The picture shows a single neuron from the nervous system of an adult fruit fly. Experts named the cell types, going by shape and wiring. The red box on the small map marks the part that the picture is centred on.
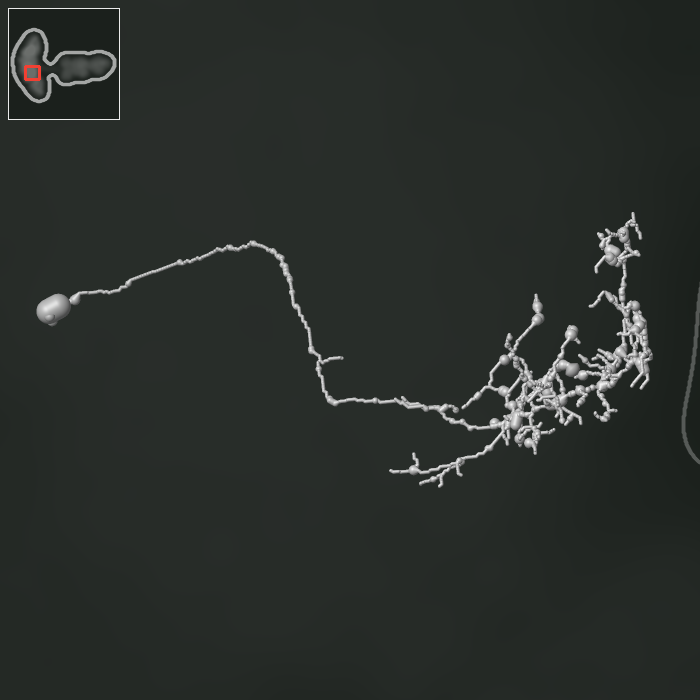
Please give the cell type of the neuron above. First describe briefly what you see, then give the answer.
It is in the brain and does not reach the nerve cord. Its cell body lies on the left of the picture. The picture shows dozens of branch ends. This is a central-brain intrinsic neuron. The cell type is CB3748.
